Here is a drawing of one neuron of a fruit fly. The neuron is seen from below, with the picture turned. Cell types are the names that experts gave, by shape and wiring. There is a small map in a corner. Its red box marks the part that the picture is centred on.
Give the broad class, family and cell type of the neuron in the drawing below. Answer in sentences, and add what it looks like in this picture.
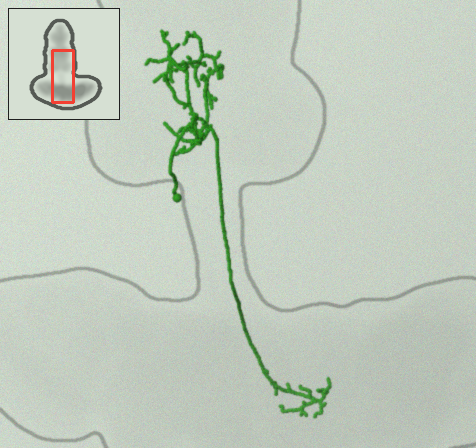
Its broad class is ascending neuron. Its family is hemilineage 08B. Its cell type is AN08B099_g. As drawn here it is taller than it is wide.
